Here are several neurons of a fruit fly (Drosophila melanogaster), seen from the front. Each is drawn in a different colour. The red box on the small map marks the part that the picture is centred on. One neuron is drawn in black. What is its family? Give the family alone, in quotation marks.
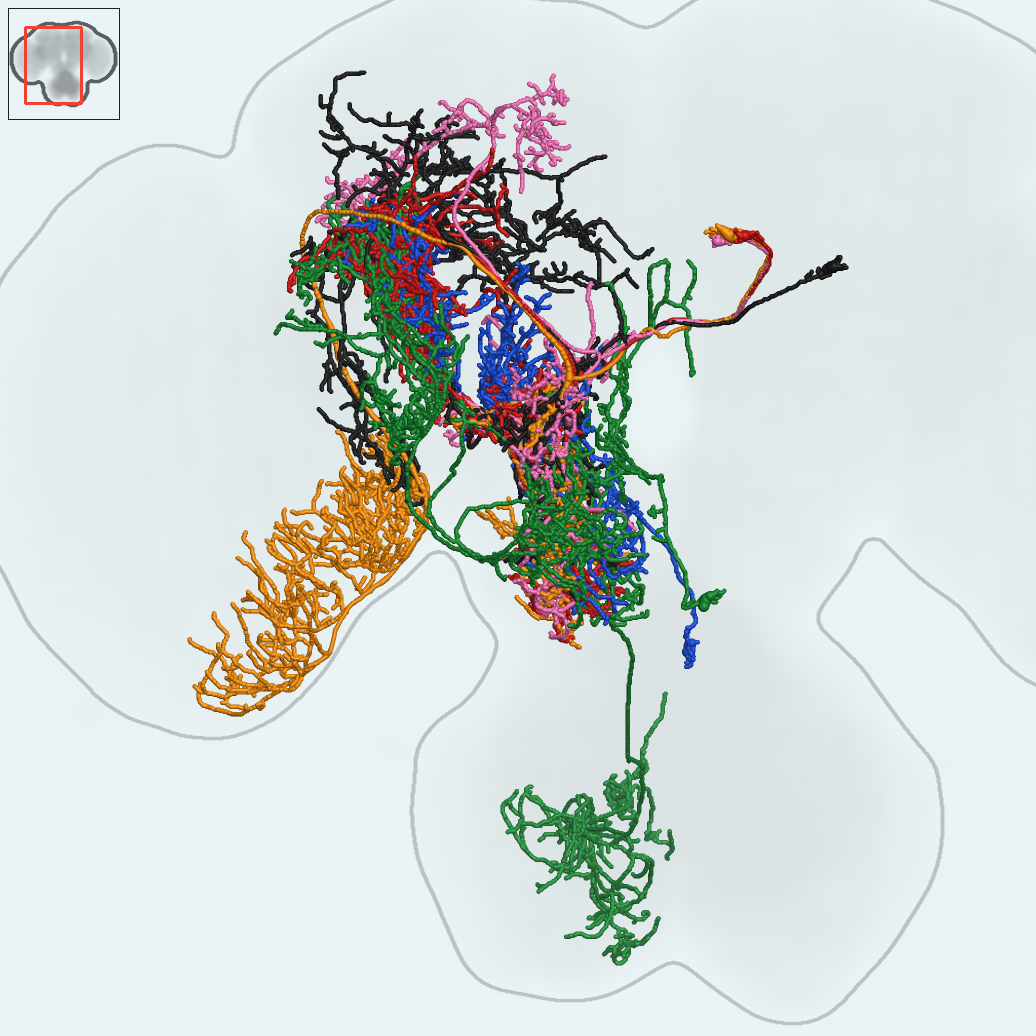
"hemilineage CREa1_ventral"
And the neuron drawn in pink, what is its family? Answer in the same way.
"hemilineage CREa1_ventral"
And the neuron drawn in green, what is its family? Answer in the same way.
"DNg"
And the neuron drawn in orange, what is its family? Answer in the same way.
"OLVC"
